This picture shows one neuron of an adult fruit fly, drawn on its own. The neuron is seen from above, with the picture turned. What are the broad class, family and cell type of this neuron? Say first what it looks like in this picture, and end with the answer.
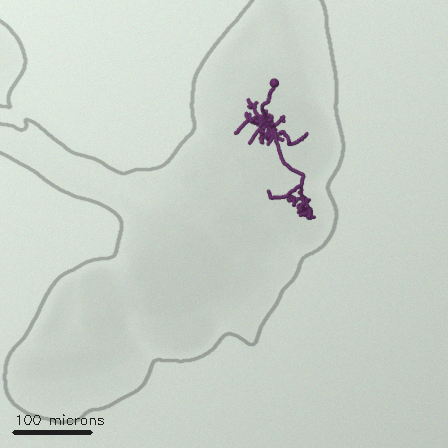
It lies in the brain. The cell body is at the top of the picture. By the scale bar it is about 180 microns tall in this view. It is a central-brain intrinsic neuron. Its family is hemilineage VLPd&p1_posterior. It is of cell type LHPD2c2.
